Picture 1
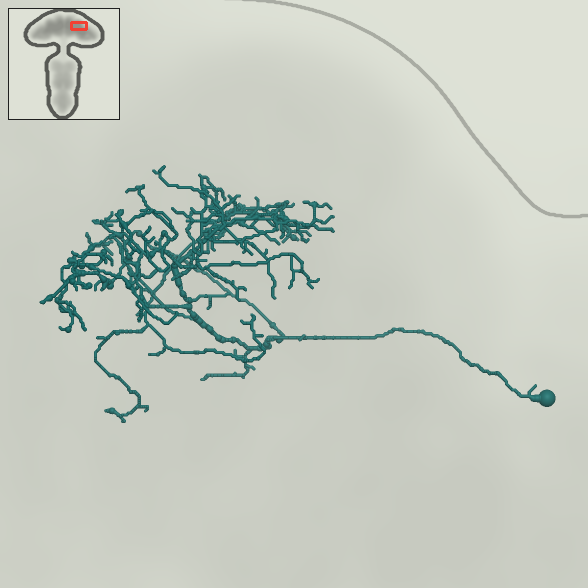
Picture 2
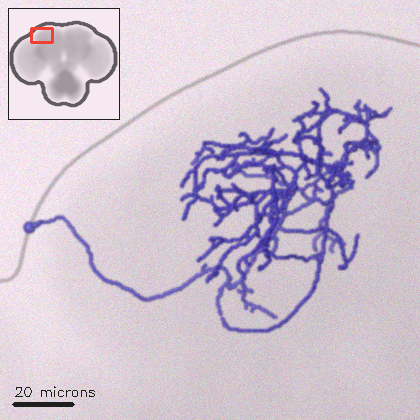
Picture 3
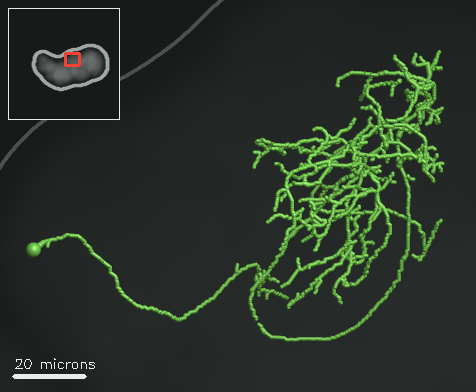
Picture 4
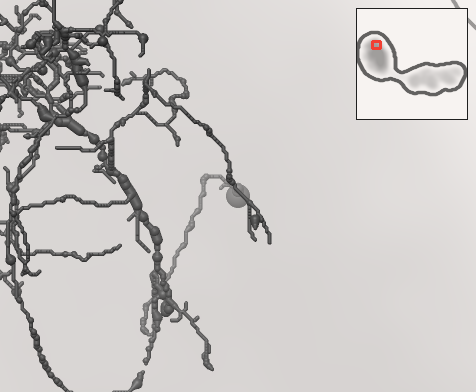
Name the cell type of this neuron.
CB3788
